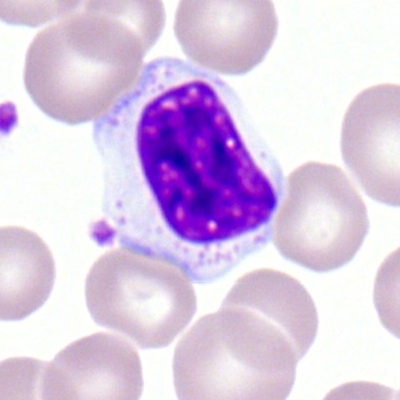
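Lymphocyte in the middle of a stained blood smear. Its outline strikes me as irregular, somewhat angular rather than round. The cytoplasm is pale blue, and I notice fine reddish-purple granules scattered through it. Looking for vacuoles in the cytoplasm, I find none.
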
